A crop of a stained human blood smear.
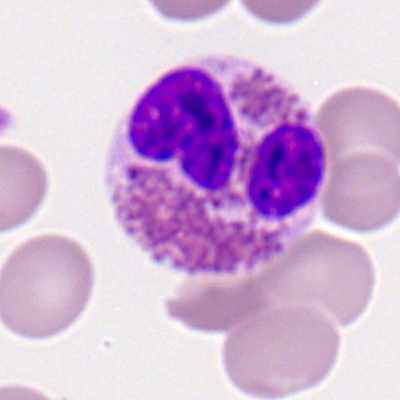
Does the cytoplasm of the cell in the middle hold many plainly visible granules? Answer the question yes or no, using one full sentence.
Yes, within its cytoplasm there are many visible granules.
